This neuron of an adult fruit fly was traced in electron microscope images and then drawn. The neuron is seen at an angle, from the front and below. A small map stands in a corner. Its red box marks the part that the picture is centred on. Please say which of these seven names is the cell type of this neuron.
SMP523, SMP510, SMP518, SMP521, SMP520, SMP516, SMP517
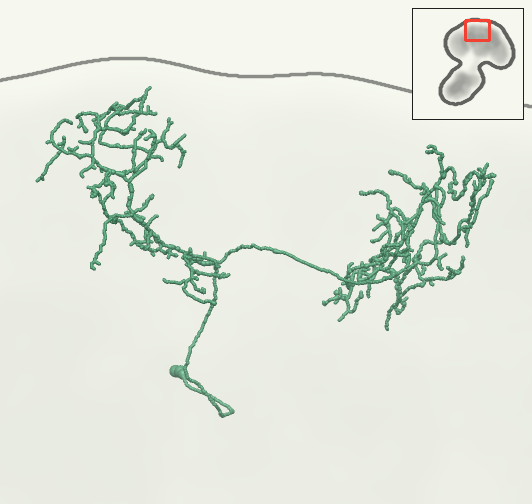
SMP510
